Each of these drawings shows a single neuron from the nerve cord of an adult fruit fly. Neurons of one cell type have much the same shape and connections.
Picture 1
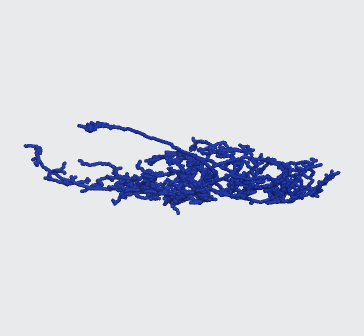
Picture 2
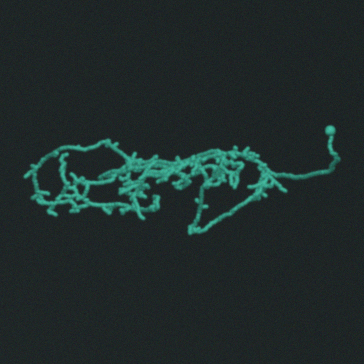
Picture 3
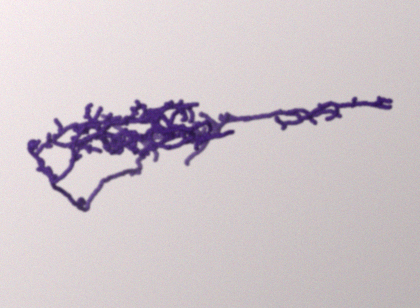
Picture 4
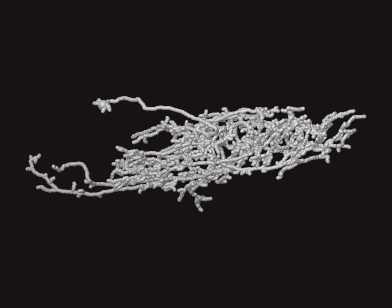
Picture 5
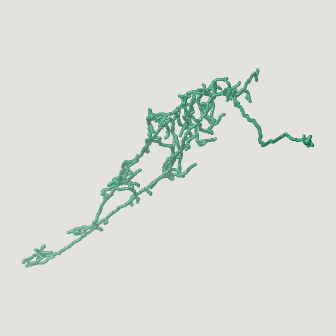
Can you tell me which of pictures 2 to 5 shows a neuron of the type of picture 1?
4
